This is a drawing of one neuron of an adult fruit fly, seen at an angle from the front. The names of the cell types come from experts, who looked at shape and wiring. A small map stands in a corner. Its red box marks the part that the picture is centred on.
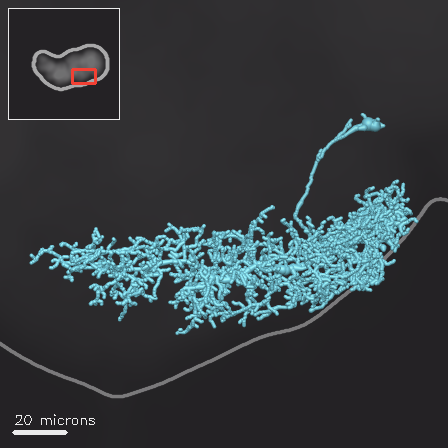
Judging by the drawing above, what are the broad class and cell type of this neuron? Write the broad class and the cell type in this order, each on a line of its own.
central-brain intrinsic neuron
GNG017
